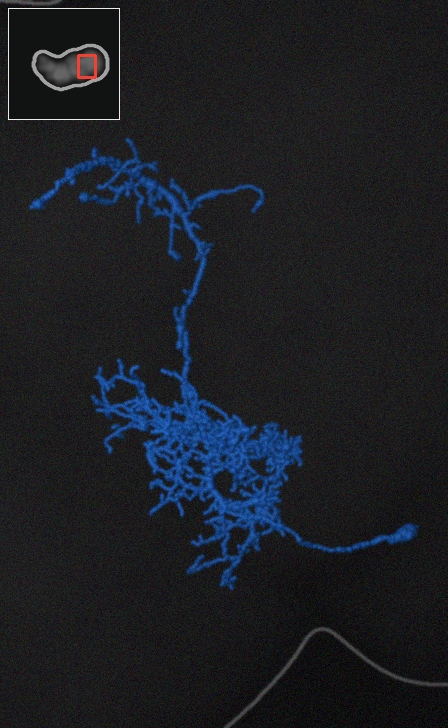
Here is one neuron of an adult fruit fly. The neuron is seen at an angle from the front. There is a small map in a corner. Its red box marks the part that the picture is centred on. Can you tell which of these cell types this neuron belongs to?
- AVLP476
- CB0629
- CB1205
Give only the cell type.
CB0629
